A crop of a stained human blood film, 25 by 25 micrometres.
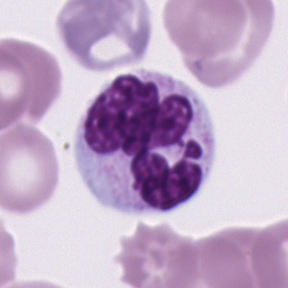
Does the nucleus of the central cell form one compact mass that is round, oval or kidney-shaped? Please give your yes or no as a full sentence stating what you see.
No, the nucleus has been divided into two or more segments.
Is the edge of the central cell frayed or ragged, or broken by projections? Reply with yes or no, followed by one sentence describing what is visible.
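No. The cell outline is round and smooth.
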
